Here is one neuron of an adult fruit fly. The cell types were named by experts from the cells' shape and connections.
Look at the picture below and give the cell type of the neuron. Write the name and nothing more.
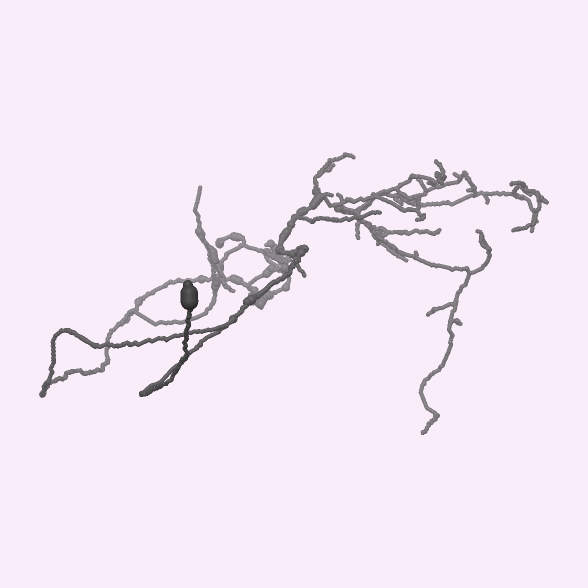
SLP240_b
